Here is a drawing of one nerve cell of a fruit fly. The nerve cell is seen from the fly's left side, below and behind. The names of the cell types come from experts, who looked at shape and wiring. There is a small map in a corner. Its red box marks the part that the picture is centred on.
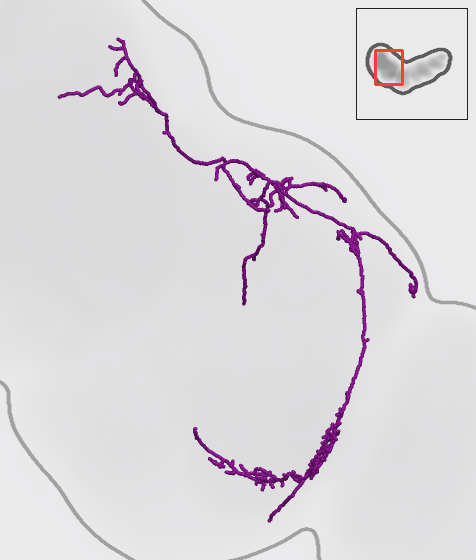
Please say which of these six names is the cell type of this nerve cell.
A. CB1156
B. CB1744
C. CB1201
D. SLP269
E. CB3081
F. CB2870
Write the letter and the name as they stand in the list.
B. CB1744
